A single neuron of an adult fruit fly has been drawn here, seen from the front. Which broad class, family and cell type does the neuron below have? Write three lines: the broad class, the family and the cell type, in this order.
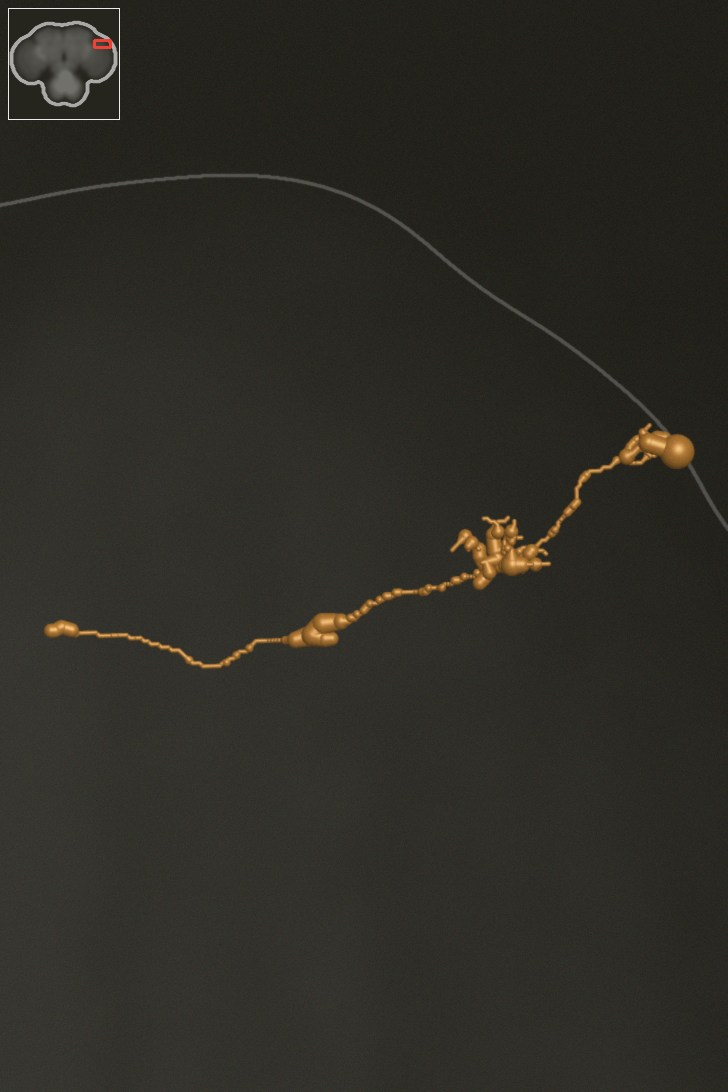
optic-lobe intrinsic neuron
Tm
Tm1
